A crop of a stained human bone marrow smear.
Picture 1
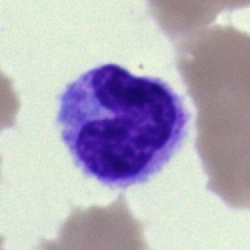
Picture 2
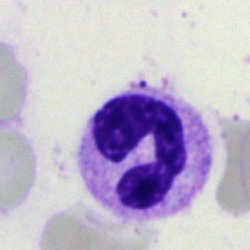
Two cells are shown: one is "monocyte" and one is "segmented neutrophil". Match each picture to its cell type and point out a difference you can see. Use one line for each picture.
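Picture 1: monocyte. The cytoplasm forms a narrow rim that is widest on the left side of the cell.
Picture 2: segmented neutrophil. The cytoplasm is plentiful and pale pinkish-lilac.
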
